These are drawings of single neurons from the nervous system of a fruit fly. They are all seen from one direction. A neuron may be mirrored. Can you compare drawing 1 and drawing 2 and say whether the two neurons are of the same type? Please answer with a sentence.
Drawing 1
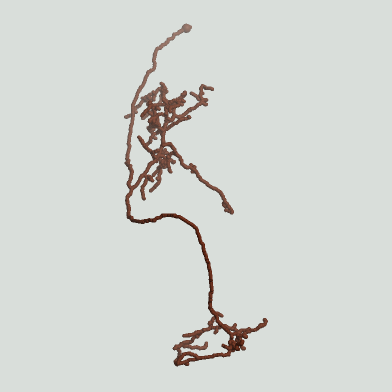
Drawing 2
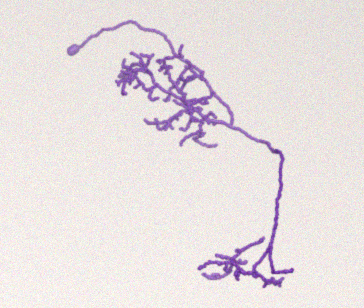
They are of the same cell type.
